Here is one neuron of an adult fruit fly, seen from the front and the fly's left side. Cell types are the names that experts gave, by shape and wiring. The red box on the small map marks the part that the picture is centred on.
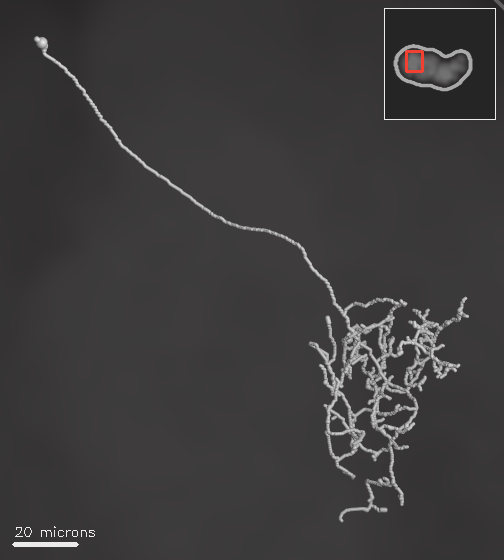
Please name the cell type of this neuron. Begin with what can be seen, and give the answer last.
The cell body can be seen at the upper left of the picture. By the scale bar it is about 160 microns tall in this view. The picture shows dozens of branch ends. Its broad class is central-brain intrinsic neuron. Its cell type is PLP100.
